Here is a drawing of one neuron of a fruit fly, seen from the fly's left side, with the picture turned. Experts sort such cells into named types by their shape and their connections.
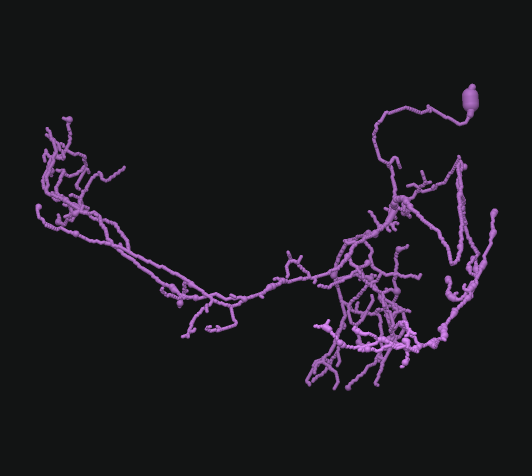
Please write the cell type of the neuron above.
SLP170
